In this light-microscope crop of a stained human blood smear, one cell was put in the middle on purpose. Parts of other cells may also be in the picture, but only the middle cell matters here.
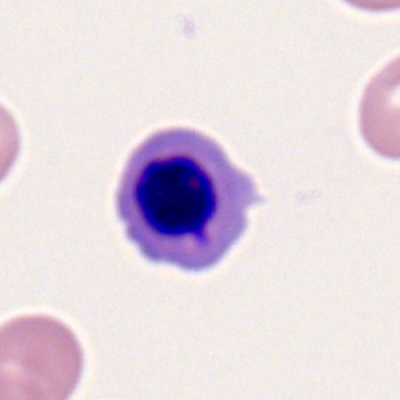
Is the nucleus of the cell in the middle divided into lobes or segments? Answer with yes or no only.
No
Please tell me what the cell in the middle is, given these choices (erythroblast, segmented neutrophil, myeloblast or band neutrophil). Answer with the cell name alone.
erythroblast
